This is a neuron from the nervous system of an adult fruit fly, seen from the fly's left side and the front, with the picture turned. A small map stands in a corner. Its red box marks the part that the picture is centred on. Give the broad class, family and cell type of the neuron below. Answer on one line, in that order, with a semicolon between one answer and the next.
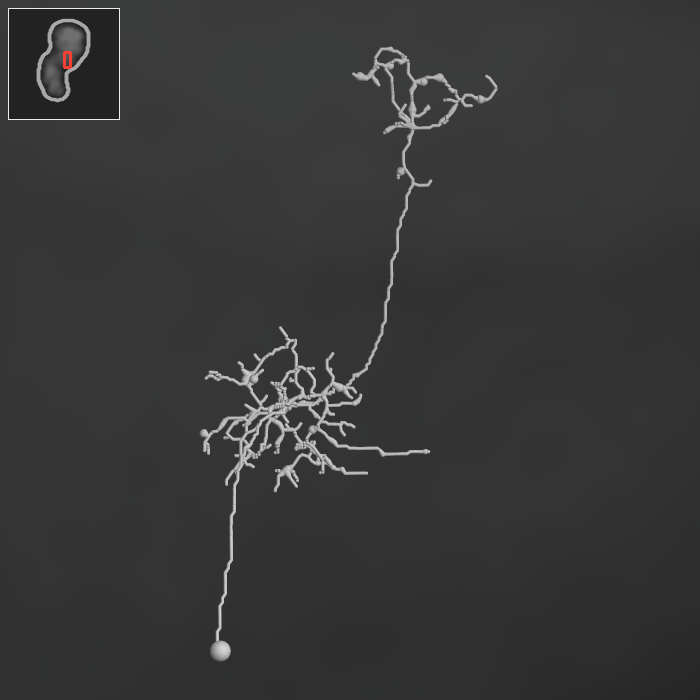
optic-lobe intrinsic neuron; Tm; Tm40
